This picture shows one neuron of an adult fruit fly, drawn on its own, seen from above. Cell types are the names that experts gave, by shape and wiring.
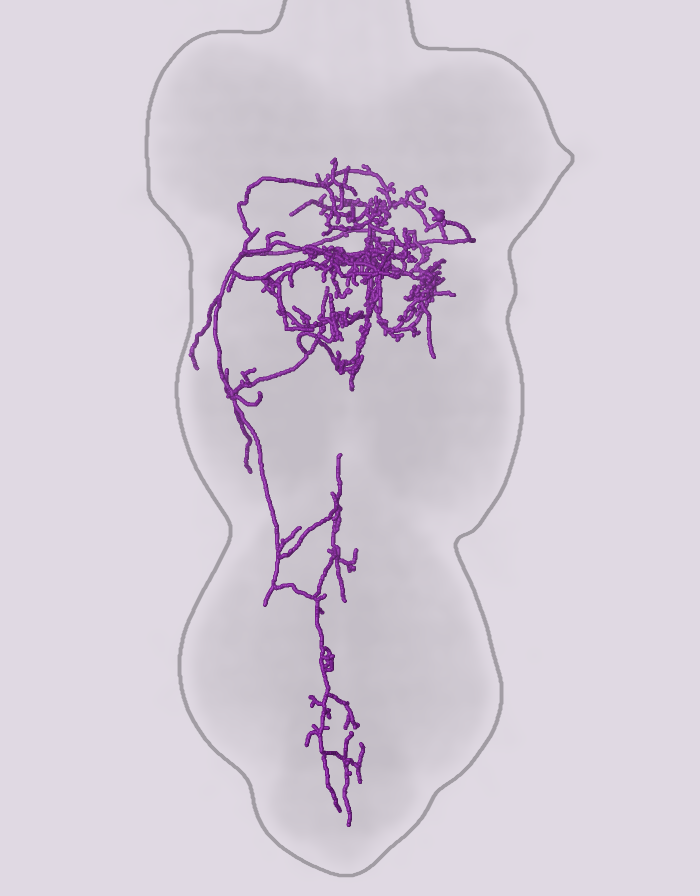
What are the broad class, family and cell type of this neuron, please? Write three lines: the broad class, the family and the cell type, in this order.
nerve-cord intrinsic neuron
hemilineage 19B
IN19B020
